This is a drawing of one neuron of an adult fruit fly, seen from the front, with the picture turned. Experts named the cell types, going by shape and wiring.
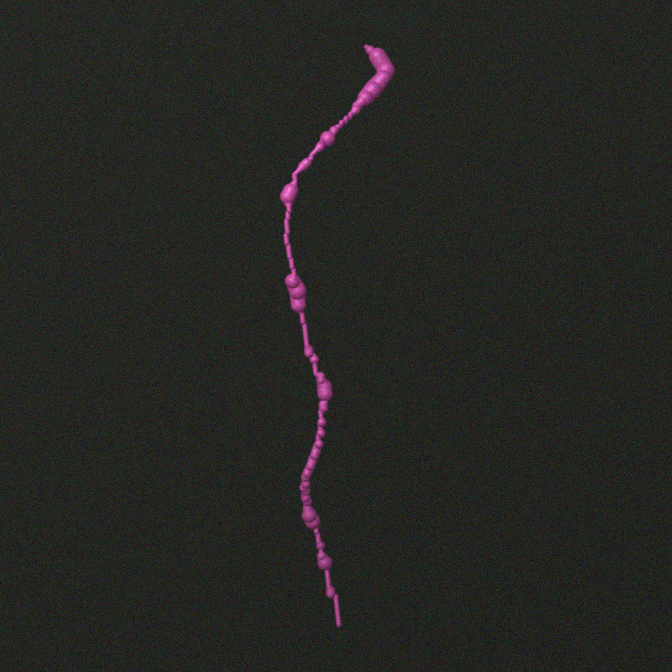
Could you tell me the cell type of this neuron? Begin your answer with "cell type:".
cell type: R7y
